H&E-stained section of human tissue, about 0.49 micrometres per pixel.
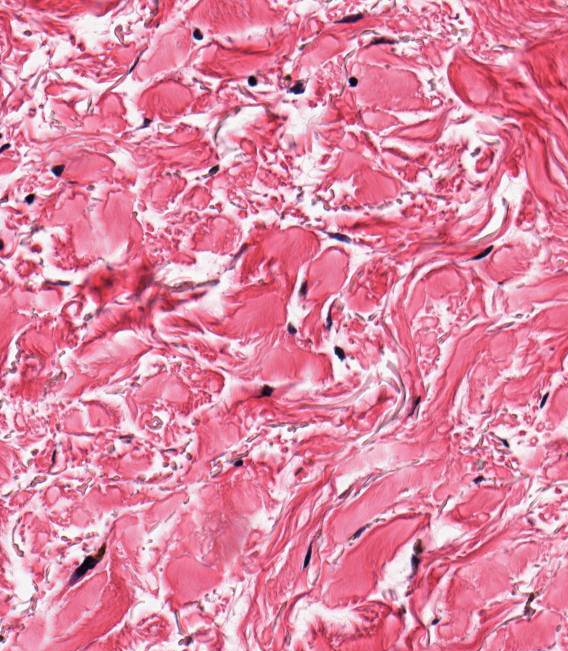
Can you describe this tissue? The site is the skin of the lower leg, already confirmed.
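Dense connective tissue fills the entire field, built from thick, deeply eosinophilic collagen bundles. These bundles run in haphazard directions, and many are cut across or obliquely instead of lying parallel. Cells are few, represented only by scattered single nuclei between the bundles. The fibroblast nuclei are small, dark and spindle-shaped or oval, with no visible cytoplasm.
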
